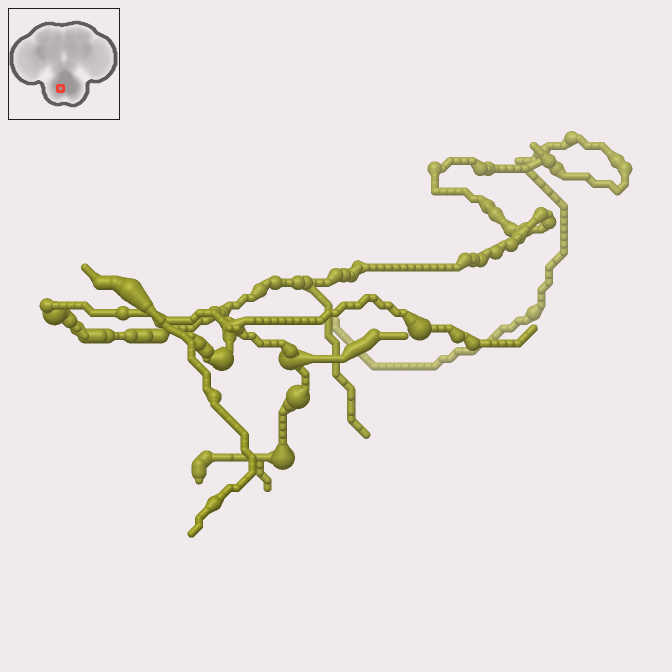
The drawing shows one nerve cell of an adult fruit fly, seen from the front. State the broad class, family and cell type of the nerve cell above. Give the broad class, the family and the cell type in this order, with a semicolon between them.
sensory neuron entering the nerve cord; class mechanosensory proprioceptive; SNpp42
